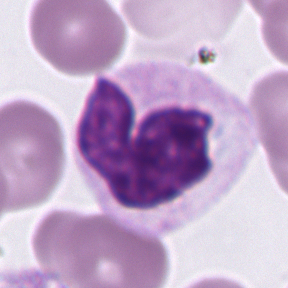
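Band neutrophil: notice the heart-shaped nucleus with a deep notch cutting in from its upper edge, set toward the left so a wider cytoplasmic rim lies on the right. The outline is roughly round and smooth; chromatin is dark purple, coarsely clumped, with paler patches between.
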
